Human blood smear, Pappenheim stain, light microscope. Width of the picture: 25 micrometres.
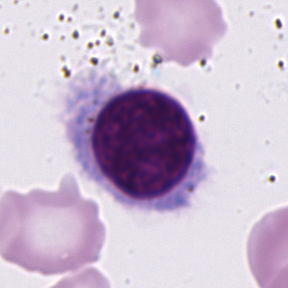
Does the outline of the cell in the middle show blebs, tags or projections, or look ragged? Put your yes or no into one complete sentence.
Yes, this cell has an outline that is rough instead of smooth.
